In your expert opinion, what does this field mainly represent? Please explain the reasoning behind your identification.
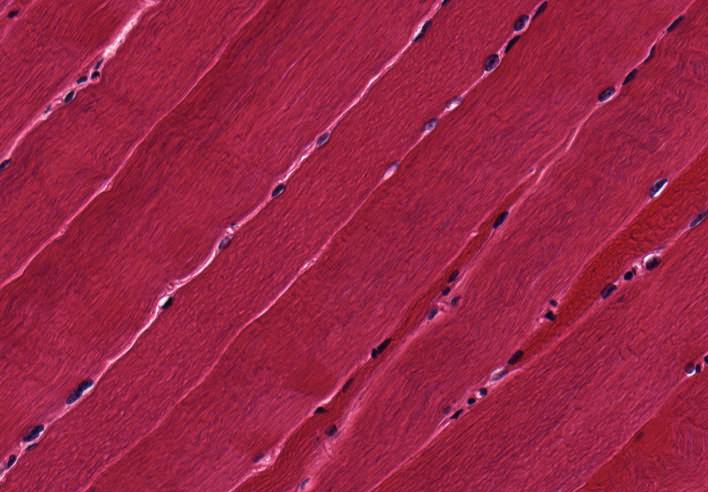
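The field shows skeletal muscle, its long parallel fibres crossing the whole field diagonally from lower left to upper right.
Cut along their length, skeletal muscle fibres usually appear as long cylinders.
The nuclei lie at the fibre edges, not in the centres, and are dark purple, elongated ovals with their long axis parallel to the fibres.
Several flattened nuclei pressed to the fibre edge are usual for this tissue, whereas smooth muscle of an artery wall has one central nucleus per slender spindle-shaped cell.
No fibre branches or joins another anywhere in the field.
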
